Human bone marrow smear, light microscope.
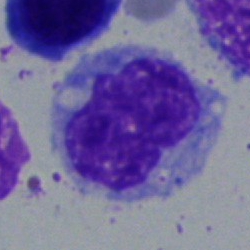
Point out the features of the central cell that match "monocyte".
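Starting with the nucleus, that part goes with monocyte: it is folded, and its indentations give it a lobed look.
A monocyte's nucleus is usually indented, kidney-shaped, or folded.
The rest I'll simply note as it appears: a roughly round outline with a slightly irregular, uneven edge, a moderate rim of pale grey-blue cytoplasm around the nucleus, and a clear round vacuole in the cytoplasm at the upper left of the nucleus.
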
